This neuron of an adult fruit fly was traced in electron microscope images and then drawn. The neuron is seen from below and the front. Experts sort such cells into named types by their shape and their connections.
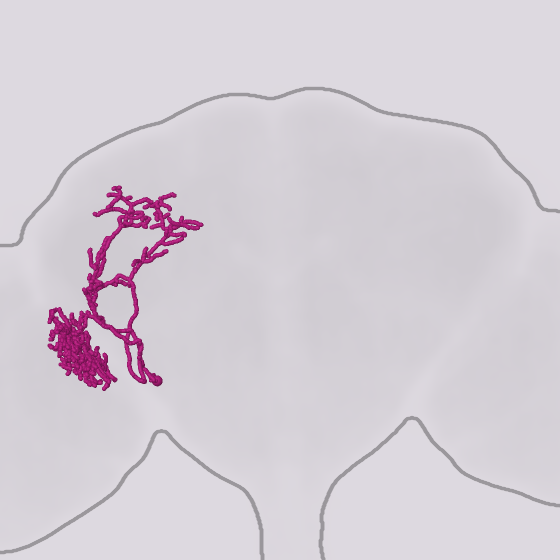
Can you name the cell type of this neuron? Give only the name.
LoVP67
